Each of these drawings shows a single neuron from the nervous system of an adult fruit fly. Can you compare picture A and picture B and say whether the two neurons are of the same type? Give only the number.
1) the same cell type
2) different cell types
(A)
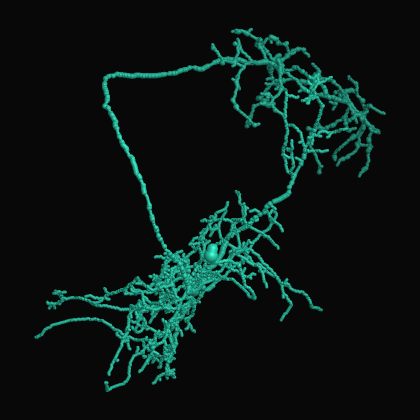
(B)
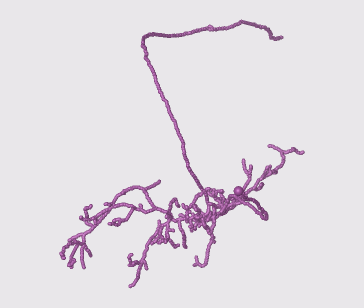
2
